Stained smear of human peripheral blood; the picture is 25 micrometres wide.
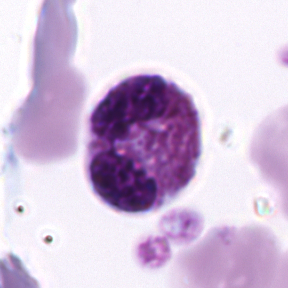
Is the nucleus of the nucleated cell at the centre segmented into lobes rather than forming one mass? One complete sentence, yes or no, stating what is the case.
Yes, there are two or more lobes making up the nucleus of the cell.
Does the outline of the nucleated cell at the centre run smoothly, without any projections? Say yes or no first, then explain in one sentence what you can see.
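Yes. The cell has a smooth, rounded oval outline without surface projections.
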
